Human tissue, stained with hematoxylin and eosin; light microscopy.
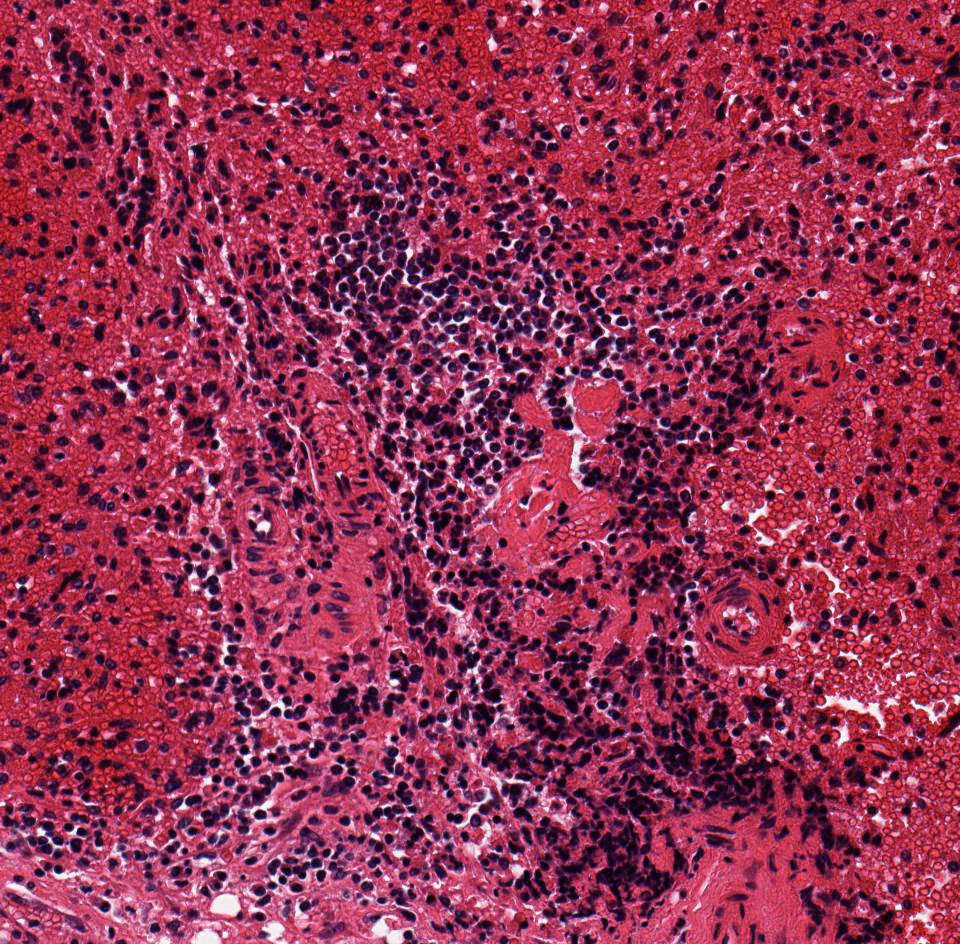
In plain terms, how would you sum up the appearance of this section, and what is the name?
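Down the middle runs a band of densely packed small lymphocytes with round, dark, condensed nuclei and scant cytoplasm. Closely packed red blood cells flank it, heaviest in the upper and right parts. Lower left has wavy pink fibrous strands with scattered elongated nuclei. This is spleen.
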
